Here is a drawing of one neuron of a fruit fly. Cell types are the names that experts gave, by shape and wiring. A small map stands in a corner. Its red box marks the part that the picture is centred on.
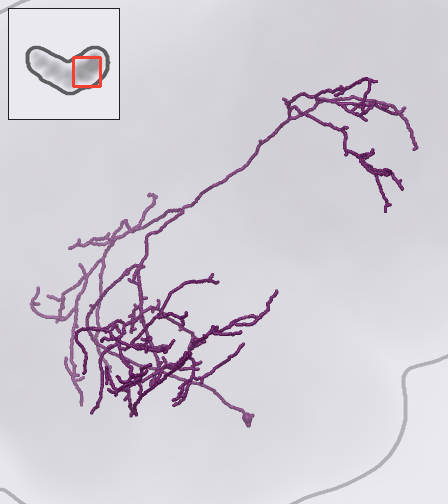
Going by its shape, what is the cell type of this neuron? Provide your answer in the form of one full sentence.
The cell type held by this neuron is VES023.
